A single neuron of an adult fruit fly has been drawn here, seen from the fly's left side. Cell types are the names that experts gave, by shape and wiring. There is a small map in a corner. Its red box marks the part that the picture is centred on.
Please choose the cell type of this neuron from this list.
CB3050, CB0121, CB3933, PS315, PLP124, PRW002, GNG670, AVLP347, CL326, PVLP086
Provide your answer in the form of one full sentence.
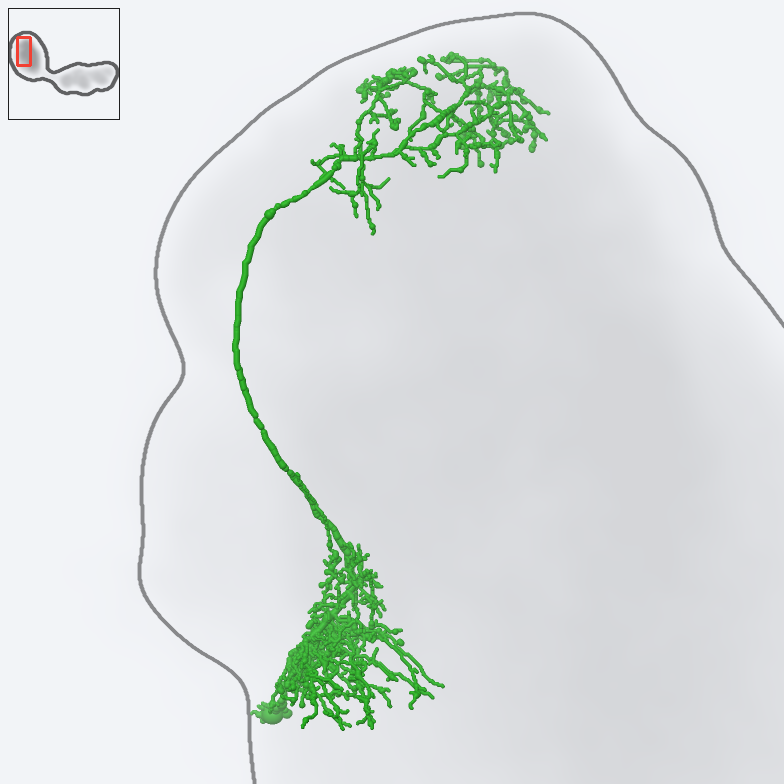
The cell type of this neuron is PRW002.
